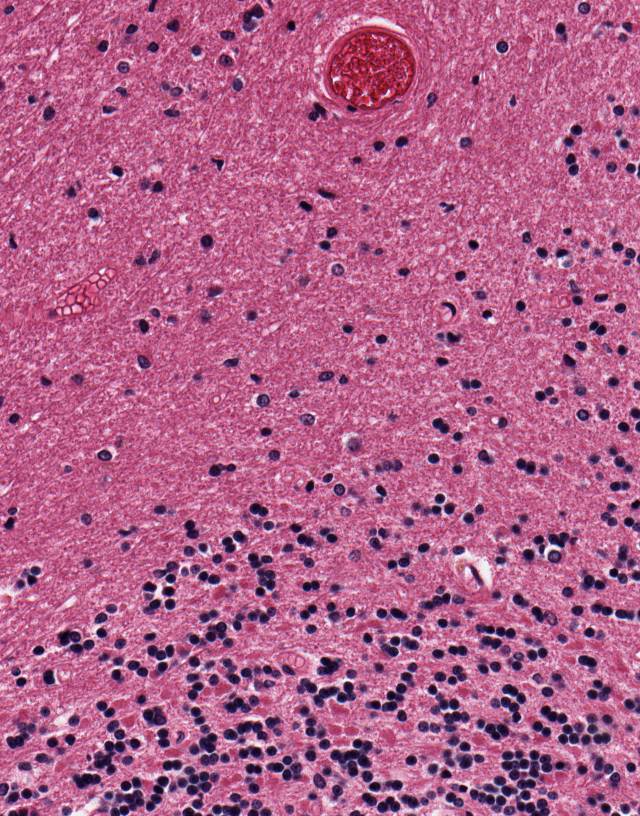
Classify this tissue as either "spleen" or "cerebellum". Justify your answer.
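Cerebellum. First check: the field divides into an upper pale pink zone with sparse nuclei, scattered singly, and a lower zone crowded with small, round, densely dark nuclei with very scant visible cytoplasm.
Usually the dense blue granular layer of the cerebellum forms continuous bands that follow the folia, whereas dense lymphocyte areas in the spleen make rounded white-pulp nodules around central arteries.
Next check: red blood cells pack the lumen of a round vessel cut in cross-section near the top centre.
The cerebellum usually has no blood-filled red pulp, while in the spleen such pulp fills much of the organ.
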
